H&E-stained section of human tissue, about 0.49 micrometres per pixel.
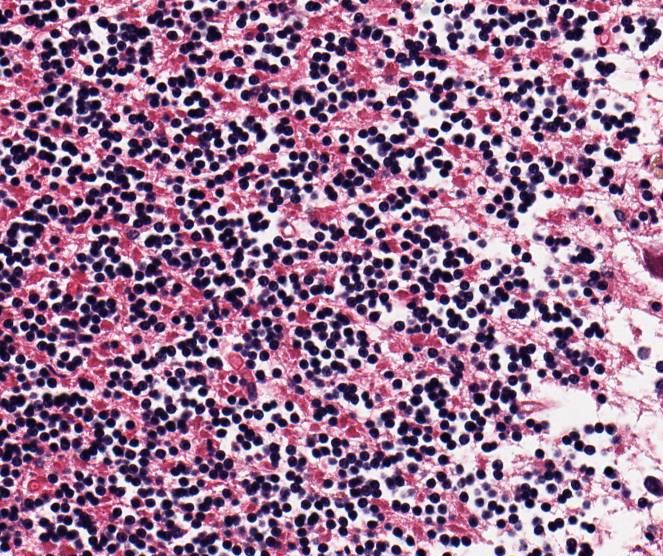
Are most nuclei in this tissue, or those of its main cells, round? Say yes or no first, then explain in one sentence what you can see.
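Yes. The nuclei of these small cells are round, dark purple and nearly uniform in size.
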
